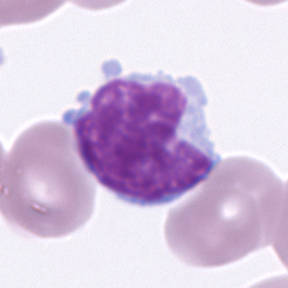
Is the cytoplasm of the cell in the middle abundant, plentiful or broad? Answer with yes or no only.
No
